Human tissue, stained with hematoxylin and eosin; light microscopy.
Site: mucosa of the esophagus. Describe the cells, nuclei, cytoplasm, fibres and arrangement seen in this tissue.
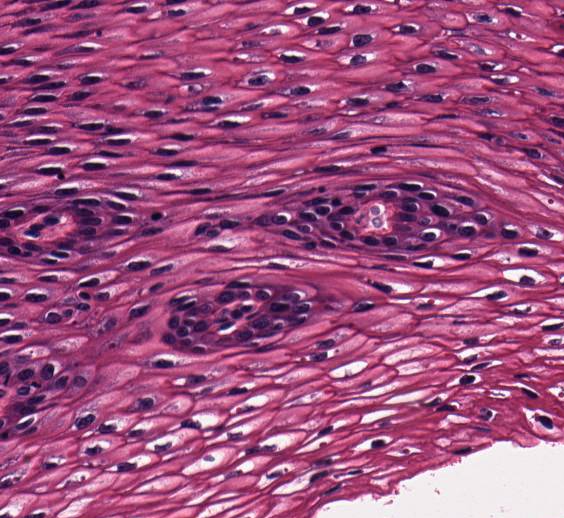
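Look across the field and you'll find it is all stratified squamous epithelium, with no broad area of connective tissue. At the free surface, lower right, the flattened cells still have nuclei, and no anucleate keratin layer sits on top. There are no glands anywhere.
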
